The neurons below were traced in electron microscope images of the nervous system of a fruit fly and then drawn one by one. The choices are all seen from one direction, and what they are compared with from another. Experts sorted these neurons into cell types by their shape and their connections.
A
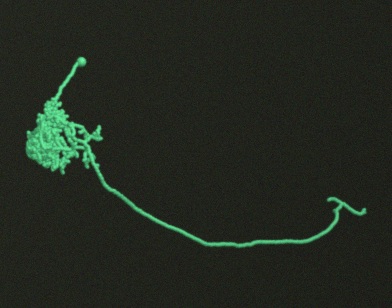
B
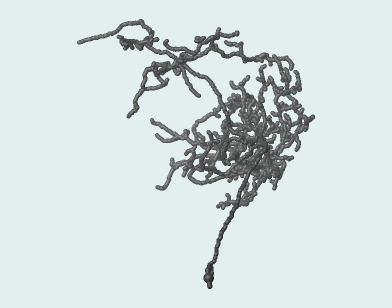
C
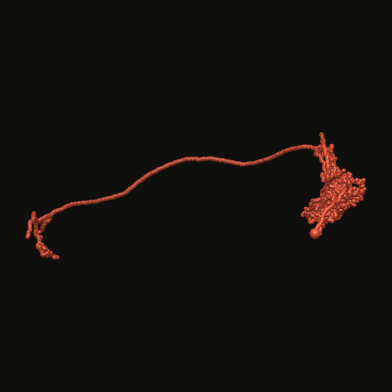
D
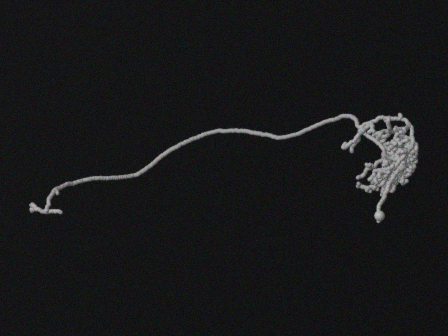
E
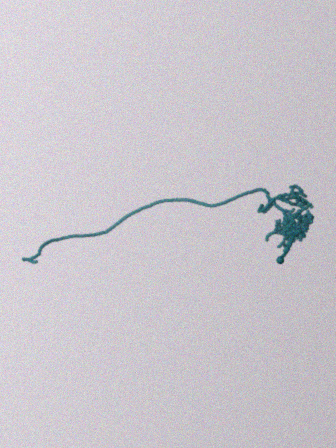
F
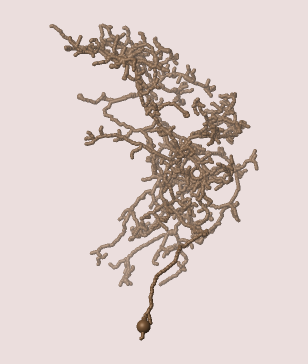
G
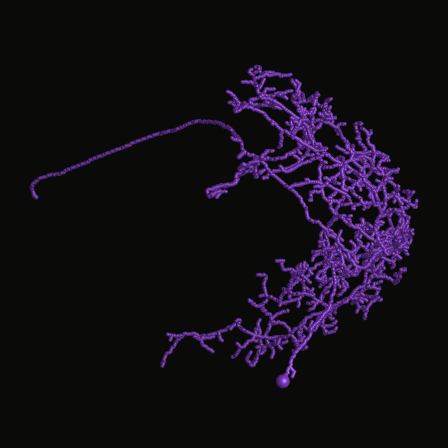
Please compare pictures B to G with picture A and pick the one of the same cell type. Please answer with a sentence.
The neuron in picture D is of the same cell type.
